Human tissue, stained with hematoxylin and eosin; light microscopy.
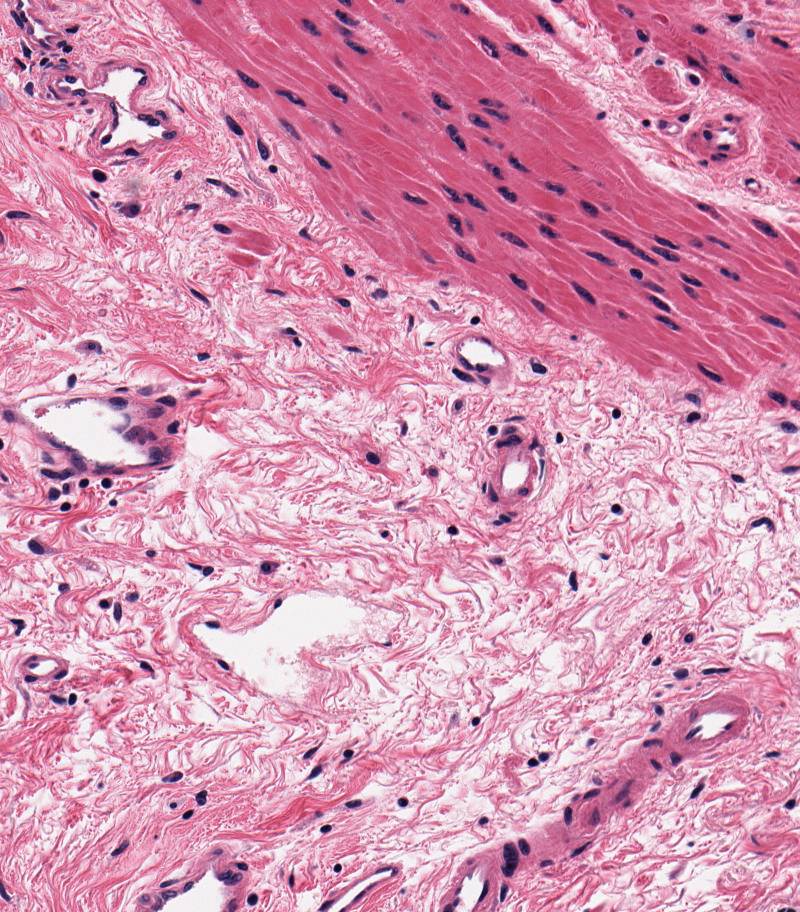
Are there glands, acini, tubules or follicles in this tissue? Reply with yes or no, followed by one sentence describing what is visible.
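No. No epithelium or glands are present anywhere in the field.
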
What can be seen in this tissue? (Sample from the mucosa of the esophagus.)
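First, the layout: a band of smooth muscle lies in the upper right of the field, and loose connective tissue fills the remainder. Second, orientation: the smooth muscle cells run diagonally from upper left toward lower right. Third, the muscle nuclei: elongated with blunt ends, set in deeply eosinophilic cytoplasm. Fourth, the stroma: only sparse, small, dark nuclei, scattered singly.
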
